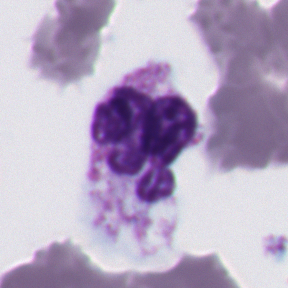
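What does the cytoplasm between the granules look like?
It is pale and almost colourless.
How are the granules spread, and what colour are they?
They are loosely scattered and pink-purple.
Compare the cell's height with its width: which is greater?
The height; the cell is taller than it is wide.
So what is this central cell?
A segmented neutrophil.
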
